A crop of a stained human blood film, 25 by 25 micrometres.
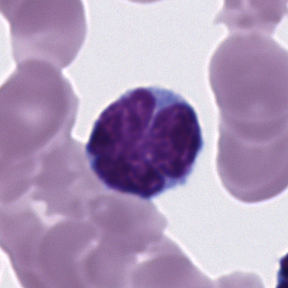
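Typical lymphocyte at the centre of a stained peripheral blood smear, with a deep, narrow cleft cutting into its nucleus from the top. The chromatin is dark purple and coarsely clumped. Pale blue cytoplasm forms a thin rim that is widest at the top, beside the cleft. The cell is about 10 micrometres across, and the nucleus is about 10 by 9 micrometres.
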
